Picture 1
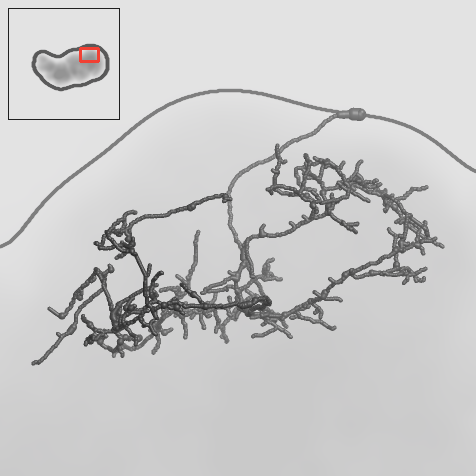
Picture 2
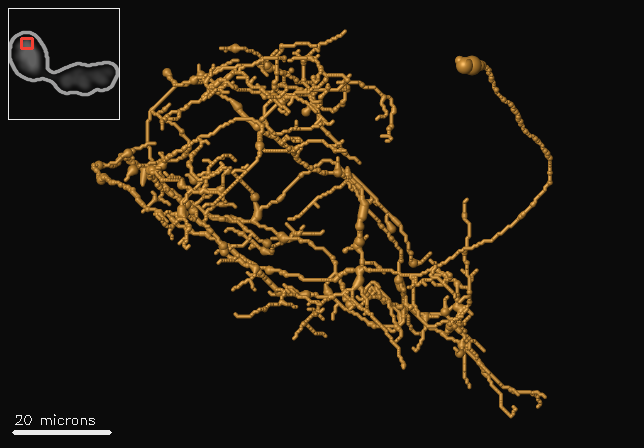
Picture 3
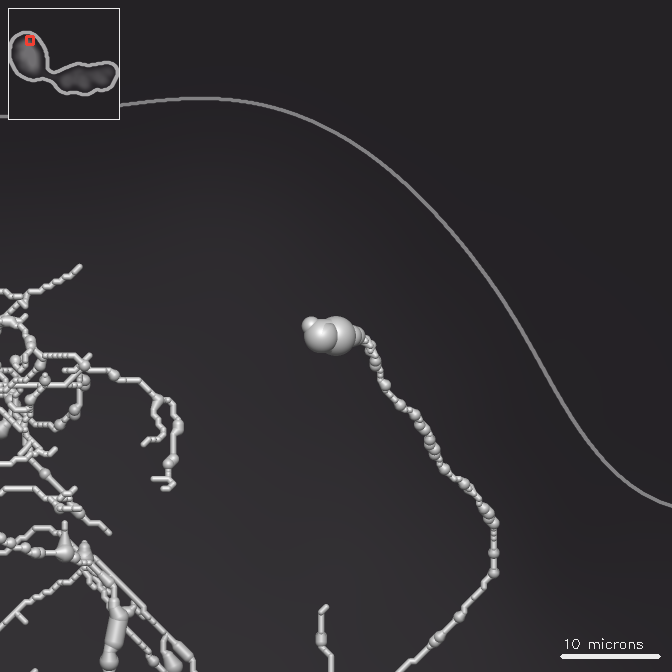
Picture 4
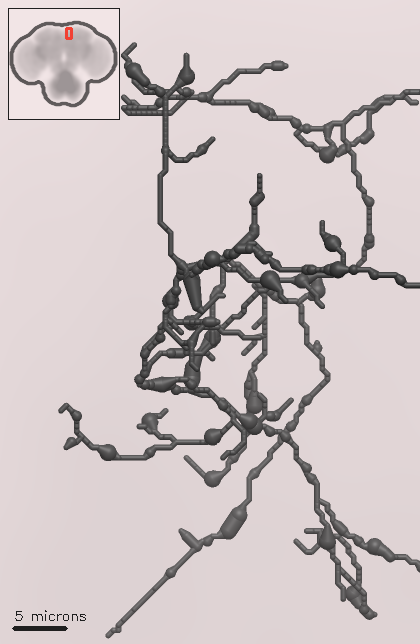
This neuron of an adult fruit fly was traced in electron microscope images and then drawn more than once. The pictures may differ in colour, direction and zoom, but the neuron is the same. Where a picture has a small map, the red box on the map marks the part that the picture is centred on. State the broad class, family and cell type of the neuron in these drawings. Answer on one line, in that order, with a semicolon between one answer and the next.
central-brain intrinsic neuron; hemilineage VLPd&p1_posterior; SMP246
